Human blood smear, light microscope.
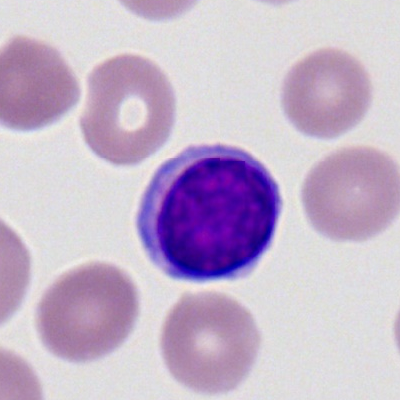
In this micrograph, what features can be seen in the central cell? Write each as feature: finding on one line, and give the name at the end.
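Outline: round, smooth.
Nucleus: fills most of the cell.
Chromatin: dark purple, coarsely clumped.
Cytoplasm: thin pale blue rim, widest on the left side.
Name: lymphocyte.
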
